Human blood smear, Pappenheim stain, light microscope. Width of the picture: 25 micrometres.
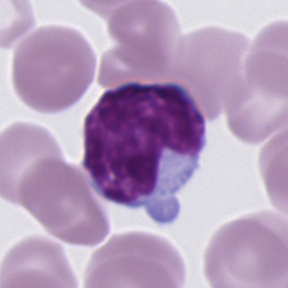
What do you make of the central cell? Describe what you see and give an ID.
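Look first at the chromatin: coarsely clumped and stained dark purple. Most of the cytoplasm we can see lies in one pale blue patch at the lower right of the cell, and a small rounded pale blue bleb projects from the bottom edge. This is a large granular lymphocyte.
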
